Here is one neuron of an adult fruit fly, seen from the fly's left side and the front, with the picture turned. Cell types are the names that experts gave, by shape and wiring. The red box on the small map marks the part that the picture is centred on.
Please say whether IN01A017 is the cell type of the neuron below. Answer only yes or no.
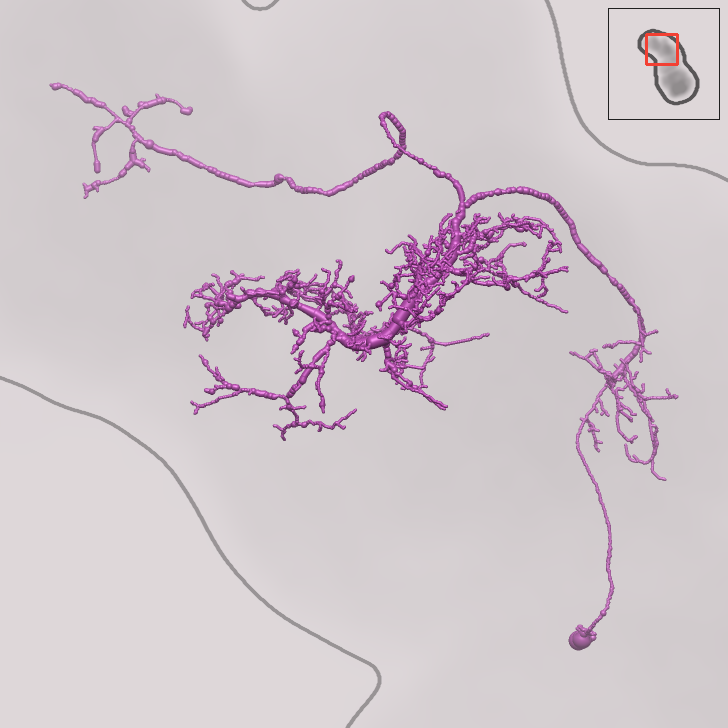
yes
